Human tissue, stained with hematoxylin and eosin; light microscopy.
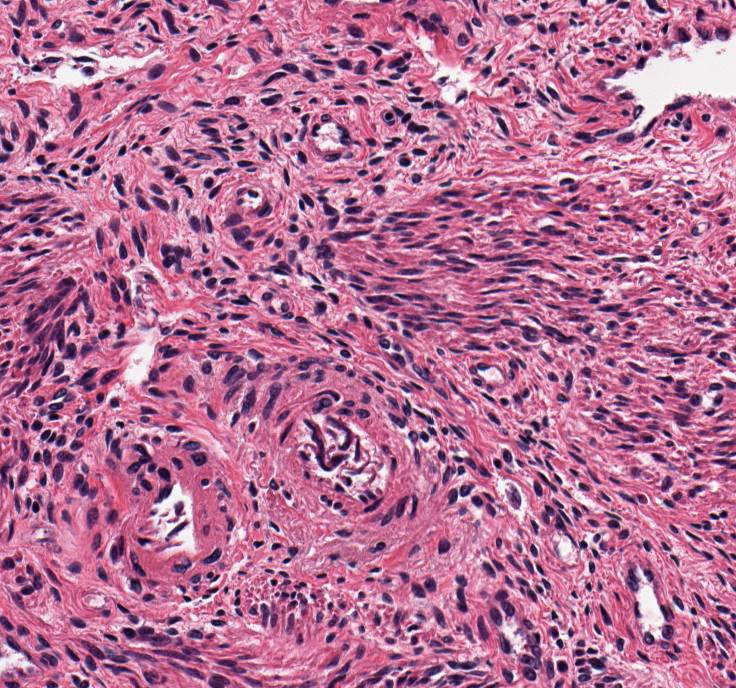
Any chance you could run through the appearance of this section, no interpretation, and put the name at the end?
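Look across the whole field: densely packed spindle cells in interlacing fascicles. Their nuclei are elongated and stain dark. Each cell has only scant pink cytoplasm, and the borders between cells are hard to make out. Between the cells run pink collagen fibres. This is uterus other than the cervix.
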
